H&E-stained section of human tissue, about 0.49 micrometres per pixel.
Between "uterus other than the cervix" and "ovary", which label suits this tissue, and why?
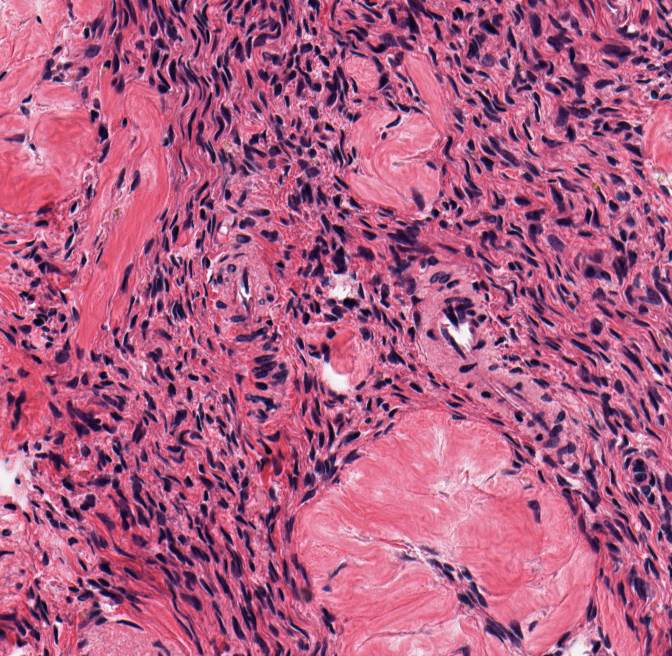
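This is ovary. Look at the lower centre-right: the largest rounded collagen island sits there. Spindle cells with scant pale cytoplasm and indistinct cell borders have dark, elongated nuclei, many wavy or curved. They run in short, intersecting wavy streams rather than one parallel direction.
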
